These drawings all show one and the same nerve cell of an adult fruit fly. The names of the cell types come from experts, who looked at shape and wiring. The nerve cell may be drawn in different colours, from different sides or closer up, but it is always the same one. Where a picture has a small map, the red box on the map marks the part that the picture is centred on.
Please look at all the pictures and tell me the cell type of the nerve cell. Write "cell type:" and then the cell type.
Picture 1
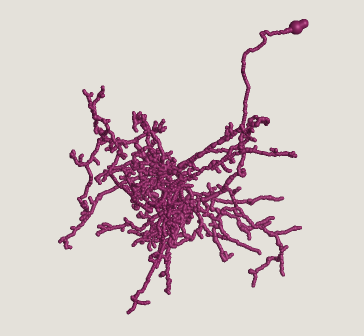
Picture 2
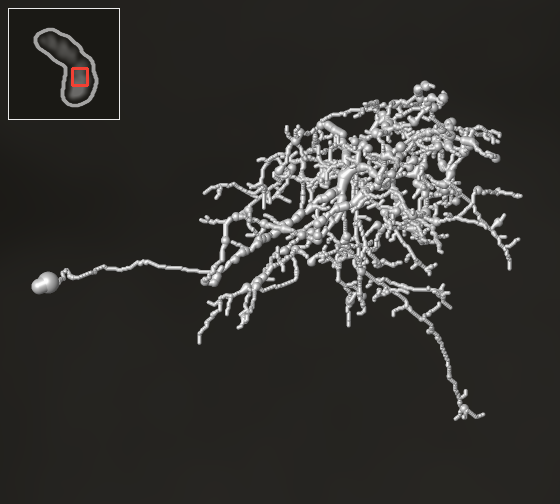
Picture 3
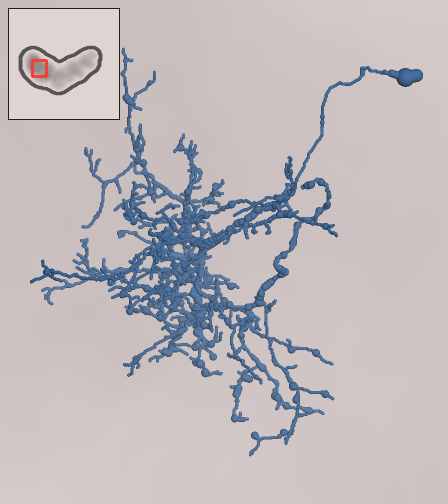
cell type: WED165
